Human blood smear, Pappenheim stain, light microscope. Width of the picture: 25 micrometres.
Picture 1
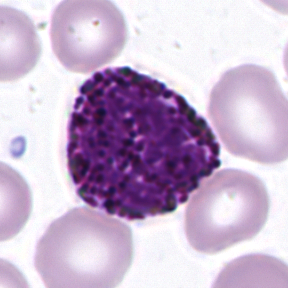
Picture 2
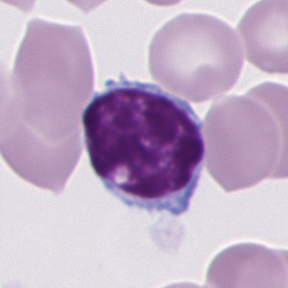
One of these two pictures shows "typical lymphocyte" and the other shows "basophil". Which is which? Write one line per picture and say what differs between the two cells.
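The cell in picture 1 is a basophil. Coarse, dark purple-black granules fill the whole cell.
The cell in picture 2 is a typical lymphocyte. No granules are visible in the cytoplasm.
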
